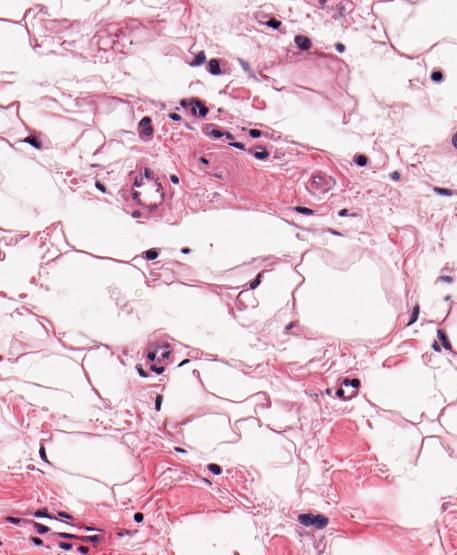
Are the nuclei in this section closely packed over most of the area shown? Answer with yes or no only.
No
